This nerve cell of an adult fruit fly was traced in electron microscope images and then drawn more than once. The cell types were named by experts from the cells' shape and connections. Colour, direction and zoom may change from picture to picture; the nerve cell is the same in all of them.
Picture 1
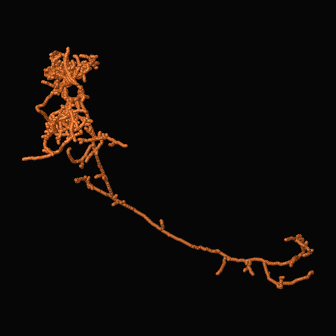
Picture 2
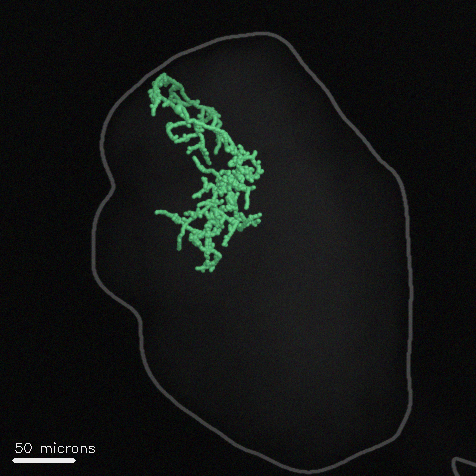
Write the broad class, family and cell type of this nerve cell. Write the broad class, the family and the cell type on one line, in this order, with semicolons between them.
central-brain intrinsic neuron; hemilineage SLPad1_anterior; AVLP753m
